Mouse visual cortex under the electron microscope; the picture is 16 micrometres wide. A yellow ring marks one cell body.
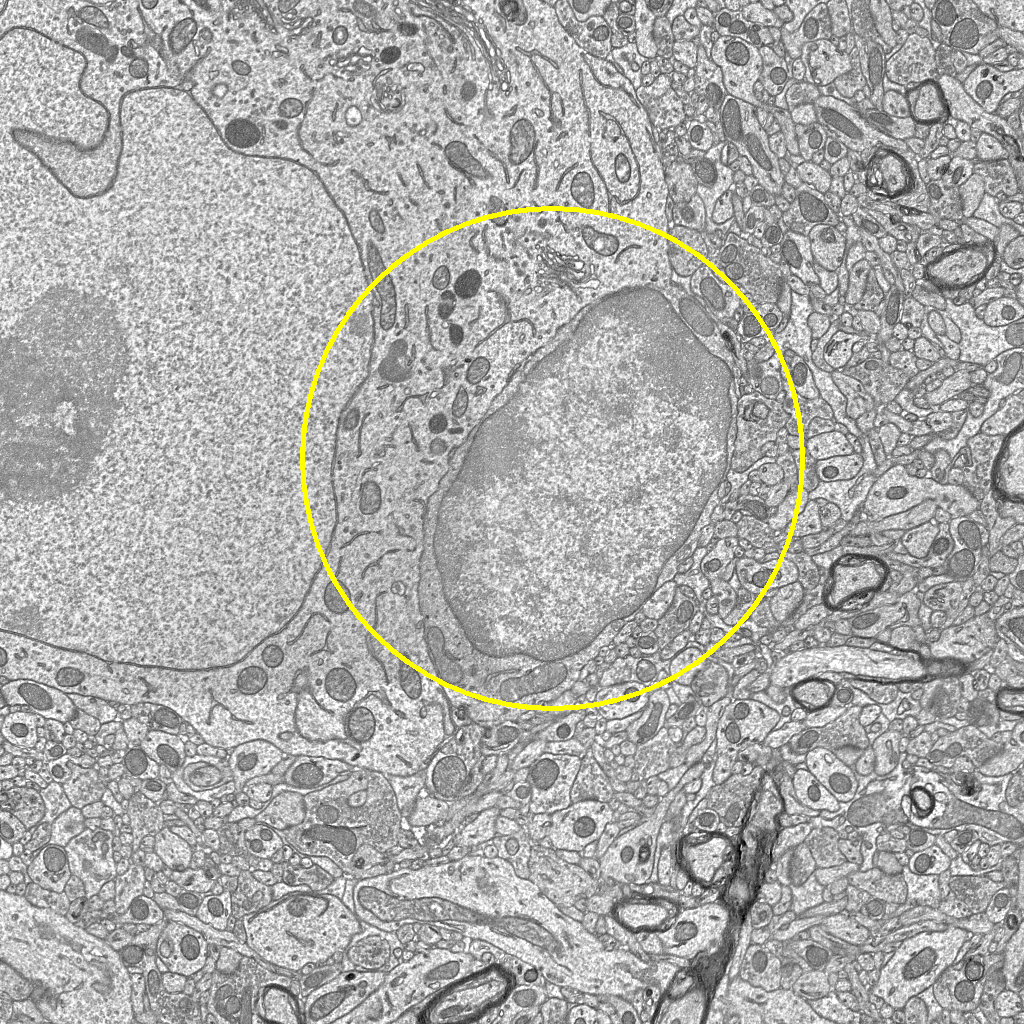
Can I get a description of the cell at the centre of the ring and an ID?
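Elongated oval nucleus, long axis upper right to lower left. Outline entirely within the ring. Envelope mostly smooth, no deep infoldings. Cytoplasm to the upper left of the nucleus: several small, very dark round bodies. Result: oligodendrocyte.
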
